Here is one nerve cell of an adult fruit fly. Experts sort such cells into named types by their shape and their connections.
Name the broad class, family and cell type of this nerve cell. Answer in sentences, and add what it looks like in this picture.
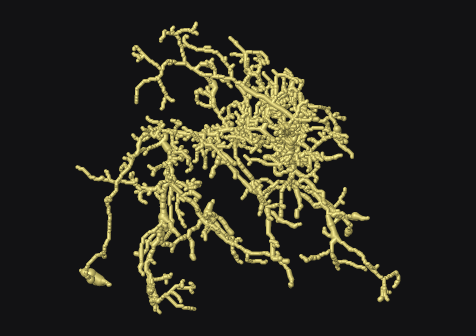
It is a nerve-cord intrinsic neuron. The family is hemilineage 03B. The cell type is IN03B019. In this view it is about as wide as it is tall.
